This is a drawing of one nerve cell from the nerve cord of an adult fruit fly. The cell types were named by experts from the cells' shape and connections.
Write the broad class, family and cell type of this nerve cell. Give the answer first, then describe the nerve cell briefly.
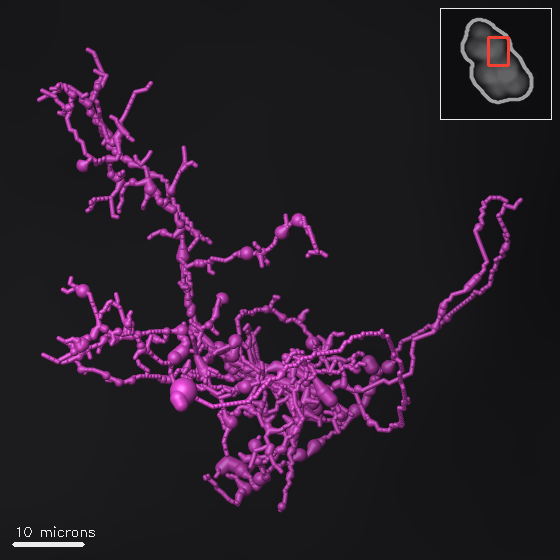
This is a nerve-cord intrinsic neuron. Its family is hemilineage 16B. Its cell type is IN16B119. From left to right in the picture it spans about 70 microns. The picture shows dozens of branch ends.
